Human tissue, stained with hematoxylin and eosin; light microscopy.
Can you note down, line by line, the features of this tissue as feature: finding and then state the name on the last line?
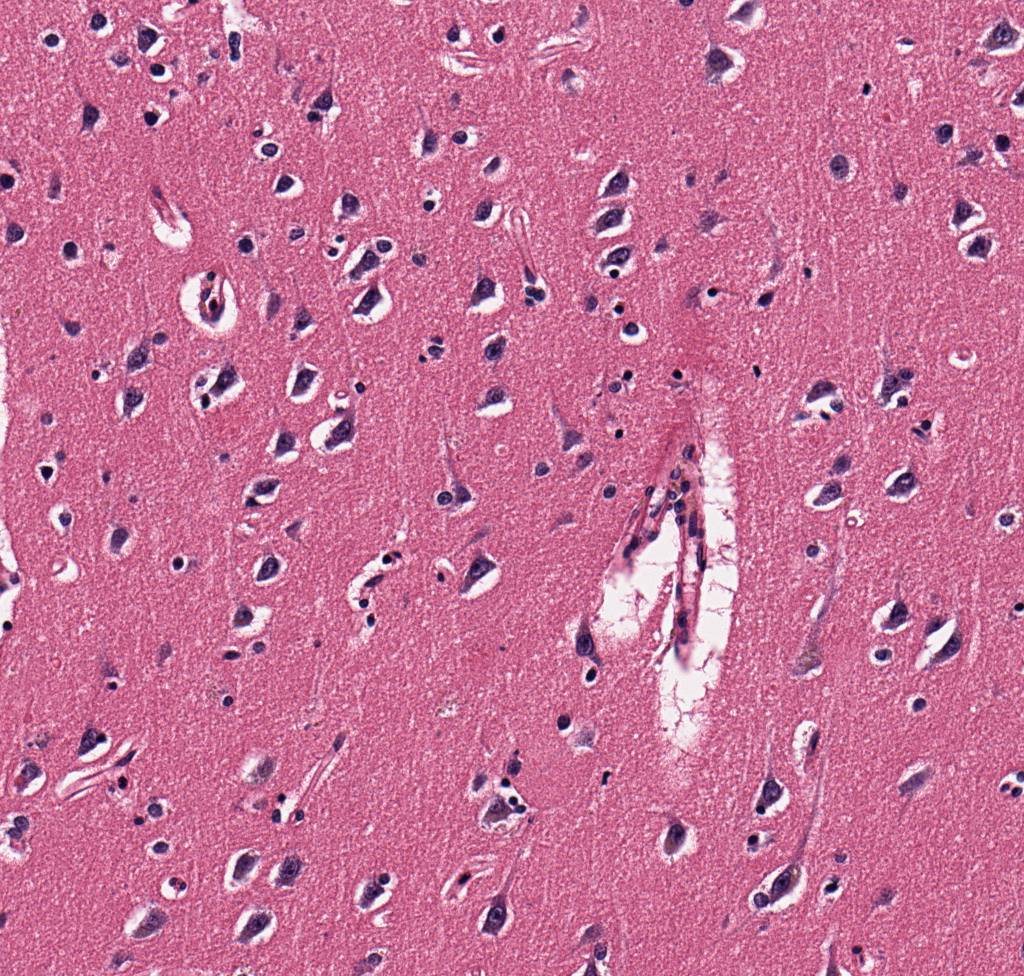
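Background: finely granular pink throughout the field
Arrangement: cells single and scattered, not layered or glandular
Small nuclei: round, dark, hardly any visible cytoplasm, scattered between larger neurons
Halos: clear white, around many cell bodies, separating them from the pink background
Absent: epithelium, glands, fat cells
Name: cerebral cortex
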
